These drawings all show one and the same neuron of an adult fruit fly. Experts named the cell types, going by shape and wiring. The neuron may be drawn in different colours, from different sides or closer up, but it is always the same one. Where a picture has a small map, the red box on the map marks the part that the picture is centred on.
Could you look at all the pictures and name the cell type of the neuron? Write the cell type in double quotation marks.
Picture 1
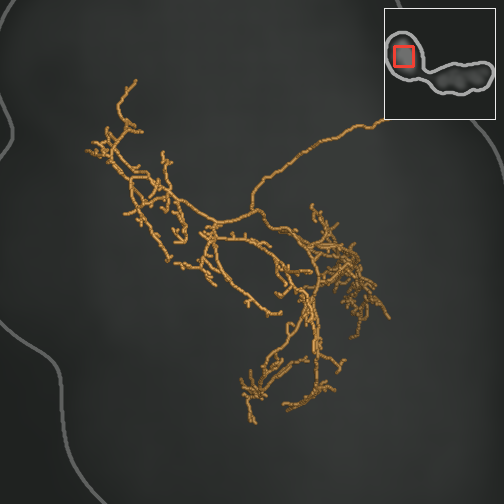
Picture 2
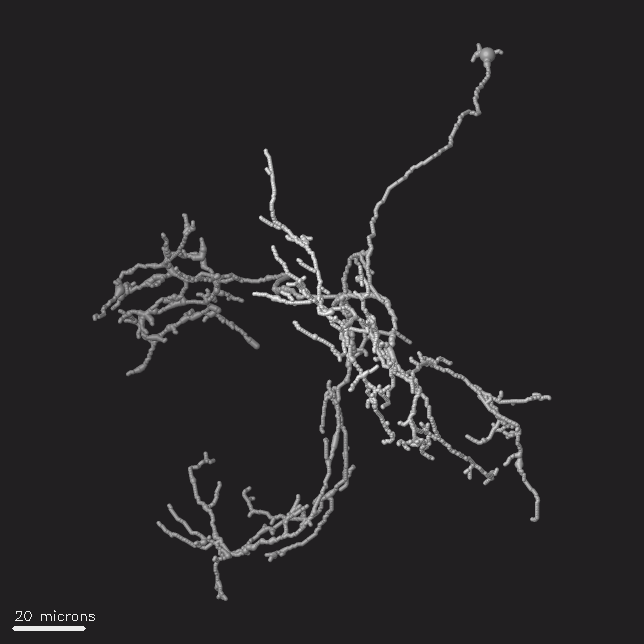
"LAL197"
